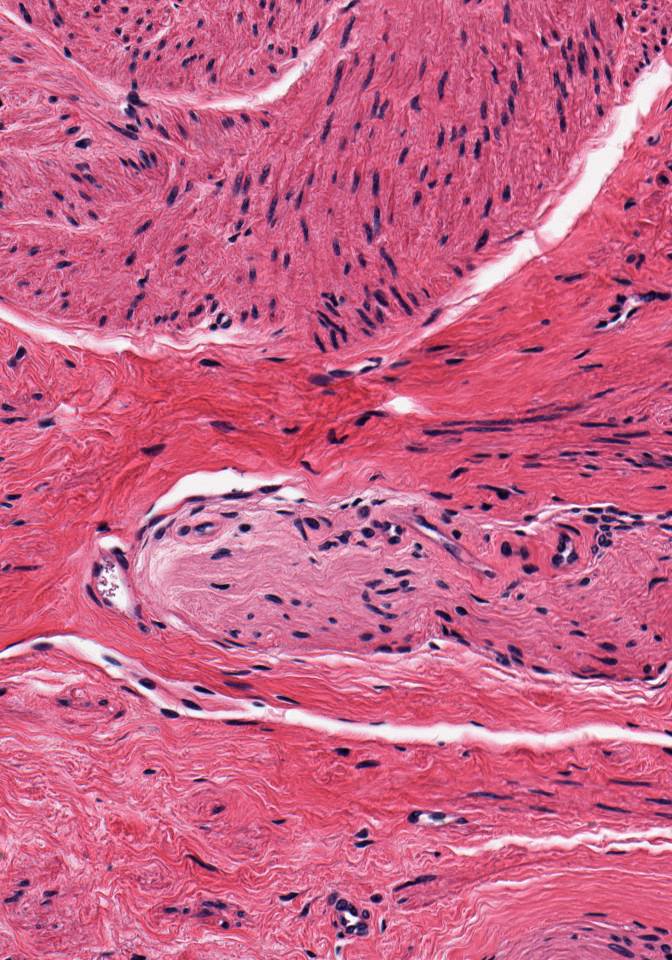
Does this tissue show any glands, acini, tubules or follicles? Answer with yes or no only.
No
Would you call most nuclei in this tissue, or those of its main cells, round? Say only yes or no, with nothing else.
No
